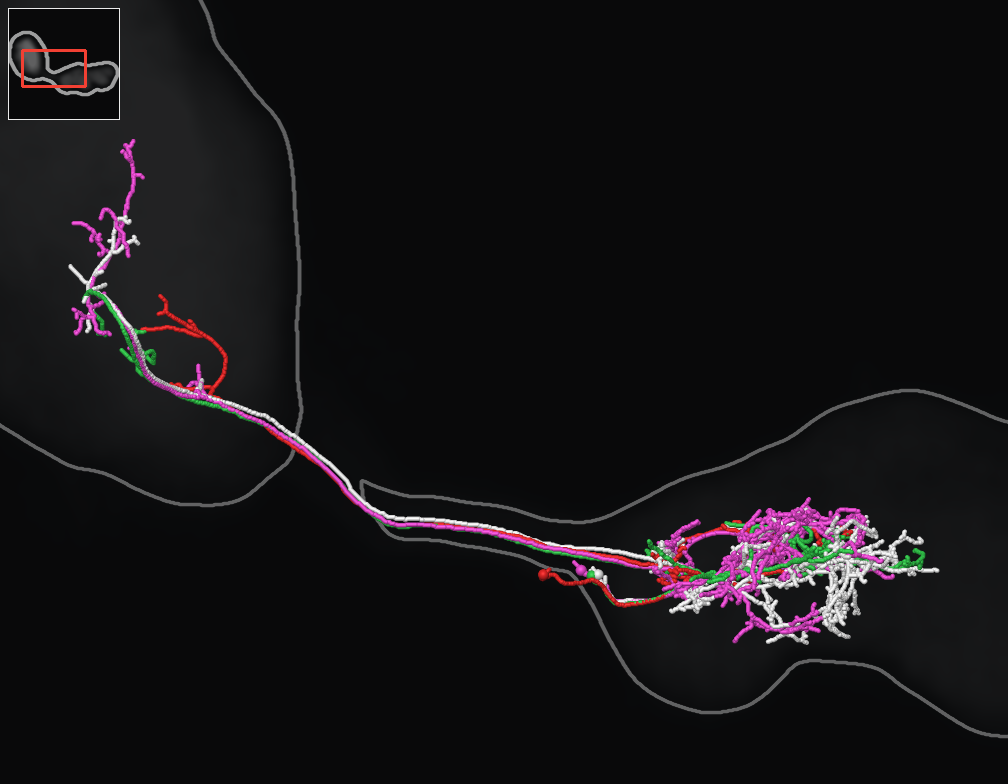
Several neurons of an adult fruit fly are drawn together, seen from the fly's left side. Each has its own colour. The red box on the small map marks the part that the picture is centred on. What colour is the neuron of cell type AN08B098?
red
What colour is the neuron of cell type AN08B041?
magenta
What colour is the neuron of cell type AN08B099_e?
green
